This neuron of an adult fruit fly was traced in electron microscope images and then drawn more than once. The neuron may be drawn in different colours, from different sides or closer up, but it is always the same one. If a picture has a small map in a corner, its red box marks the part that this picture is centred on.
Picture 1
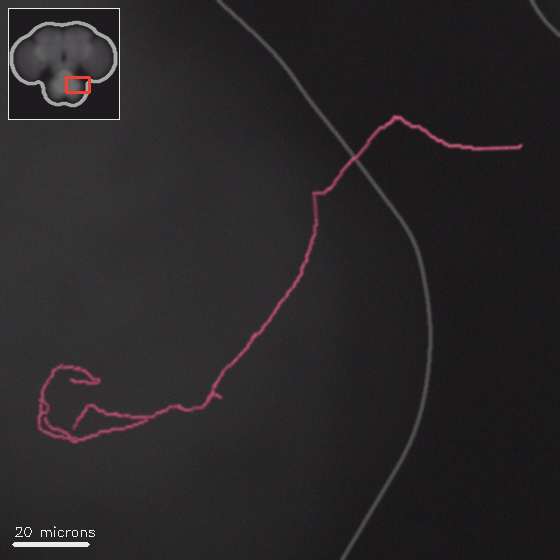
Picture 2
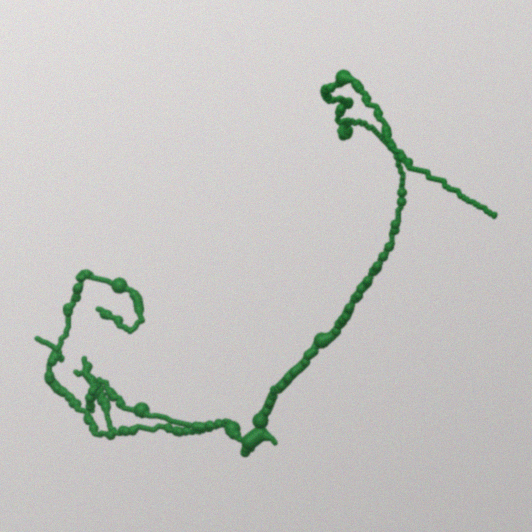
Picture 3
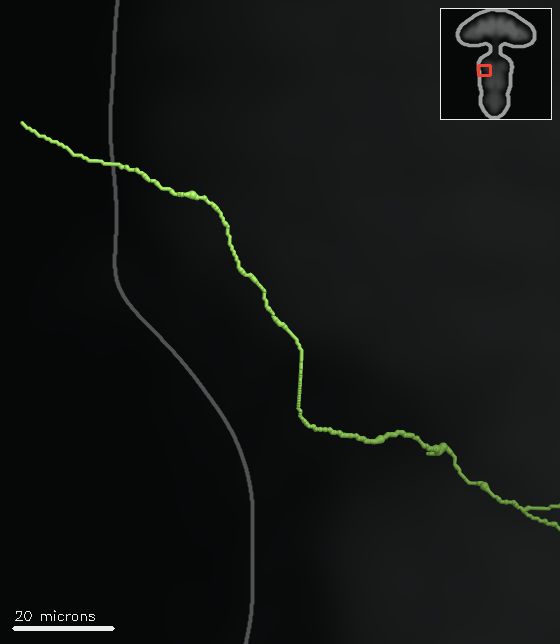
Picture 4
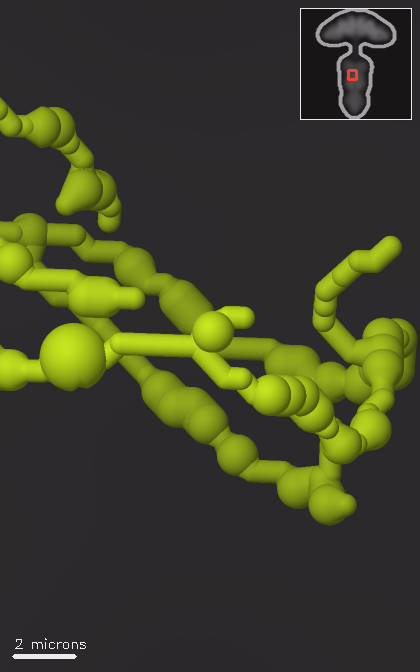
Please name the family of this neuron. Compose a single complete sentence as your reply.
This neuron is within the family class gustatory.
